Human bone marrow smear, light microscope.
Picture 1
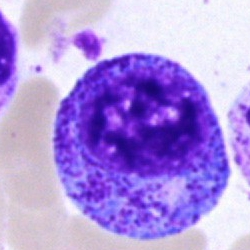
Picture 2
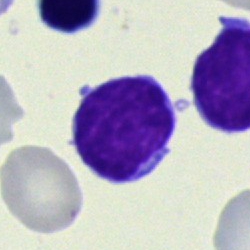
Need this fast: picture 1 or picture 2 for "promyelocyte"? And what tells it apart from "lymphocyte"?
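Promyelocyte in picture 1, lymphocyte in picture 2. Granules: numerous and purple, spread throughout the promyelocyte's cytoplasm; none seen in the lymphocyte.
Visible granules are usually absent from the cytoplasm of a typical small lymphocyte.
Cytoplasm: light blue background in picture 1; in picture 2 scant, at most a thin pale rim, with the nucleus filling almost the whole cell.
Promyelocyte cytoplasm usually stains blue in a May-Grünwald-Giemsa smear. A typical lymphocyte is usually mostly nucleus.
Outline: round and smooth in picture 1; roughly round and mostly smooth in picture 2, with a small knob projecting at the upper left. Picture 1 chromatin: dark purple, several small paler patches scattered through it. Also in picture 1: a small dark purple fragment, separate from the cell, above and to its left.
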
